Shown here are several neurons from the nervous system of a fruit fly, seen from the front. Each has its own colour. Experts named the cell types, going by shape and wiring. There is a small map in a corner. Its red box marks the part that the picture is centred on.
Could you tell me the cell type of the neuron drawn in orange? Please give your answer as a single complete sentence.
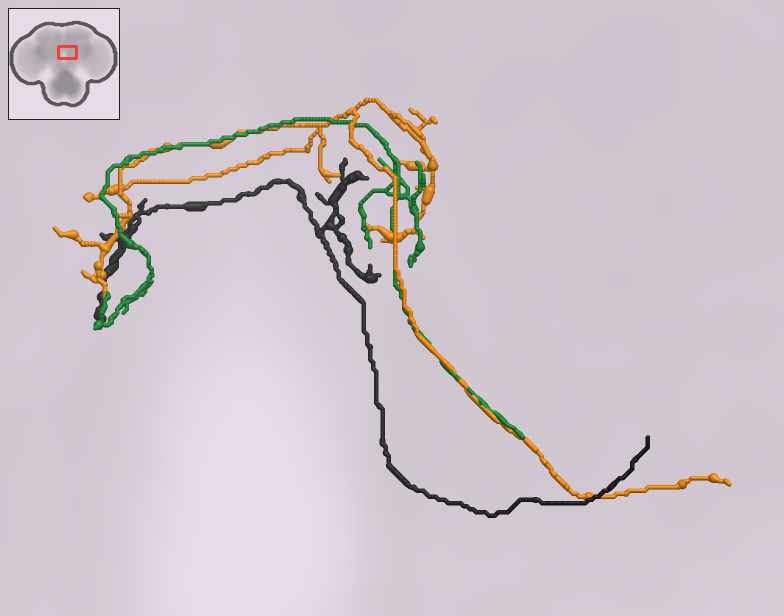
The neuron has ORN_DM1 as its cell type.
